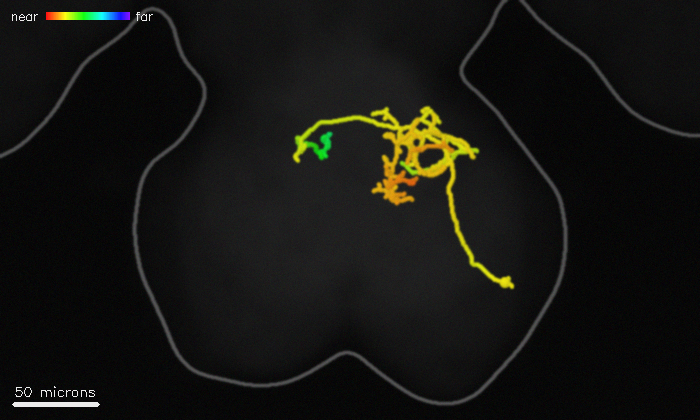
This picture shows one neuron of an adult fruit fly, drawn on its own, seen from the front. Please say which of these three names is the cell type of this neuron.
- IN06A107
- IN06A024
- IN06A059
IN06A059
